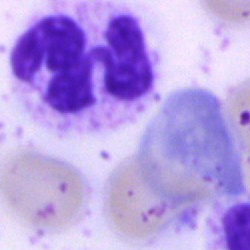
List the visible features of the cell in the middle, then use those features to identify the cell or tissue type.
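The chromatin is dense, dark purple and clumped. Nucleoli are not visible in the nucleus. The cytoplasm contains no vacuoles. The cell outline is roughly round. The cell is a segmented neutrophil.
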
